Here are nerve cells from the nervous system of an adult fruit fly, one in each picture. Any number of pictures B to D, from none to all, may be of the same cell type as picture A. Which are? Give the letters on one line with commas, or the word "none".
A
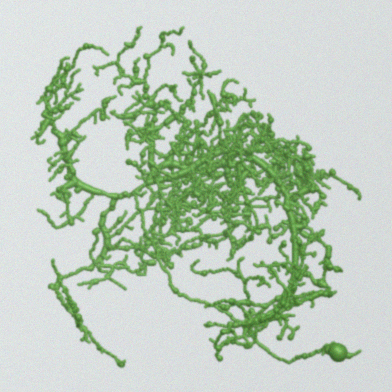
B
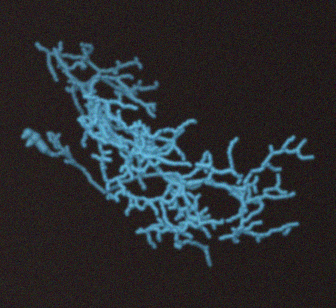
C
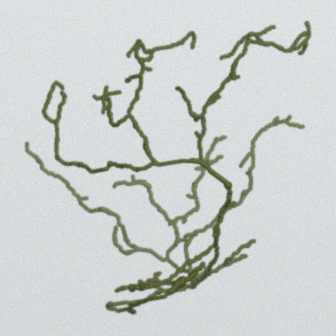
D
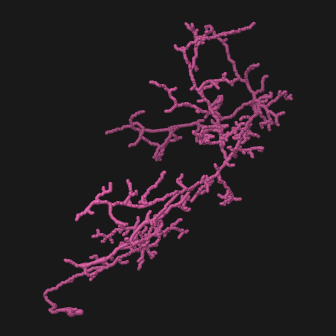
B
